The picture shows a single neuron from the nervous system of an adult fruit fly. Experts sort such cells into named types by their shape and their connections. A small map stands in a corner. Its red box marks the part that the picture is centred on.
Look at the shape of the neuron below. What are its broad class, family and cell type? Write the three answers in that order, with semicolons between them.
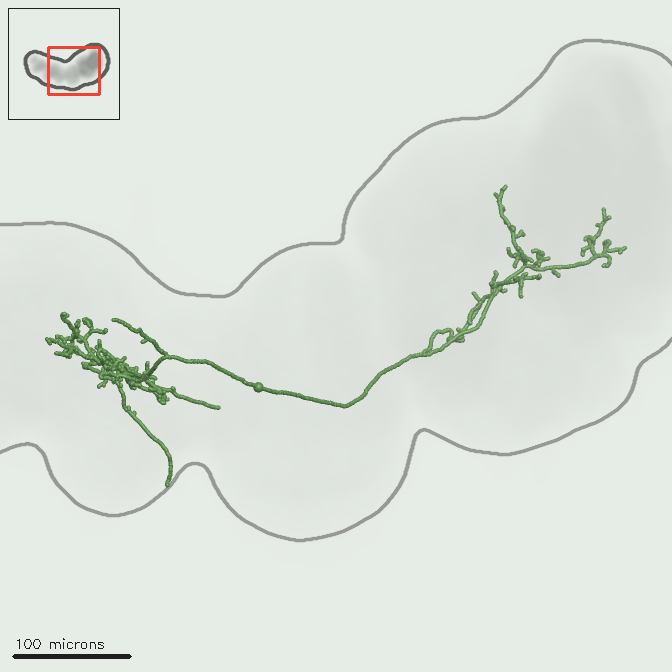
ascending neuron; hemilineage 07B; AN07B037_a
